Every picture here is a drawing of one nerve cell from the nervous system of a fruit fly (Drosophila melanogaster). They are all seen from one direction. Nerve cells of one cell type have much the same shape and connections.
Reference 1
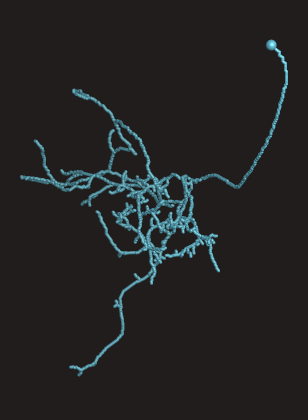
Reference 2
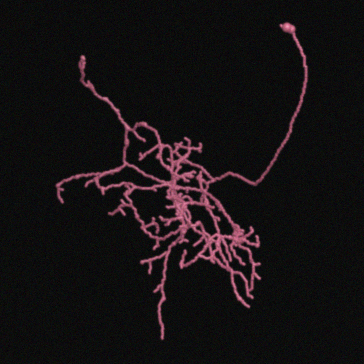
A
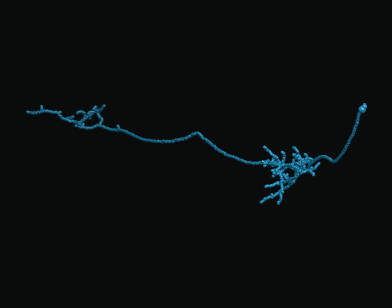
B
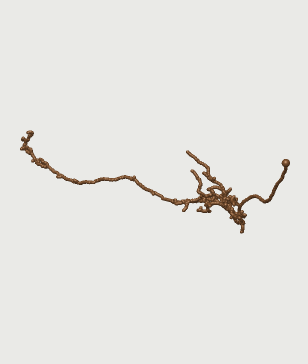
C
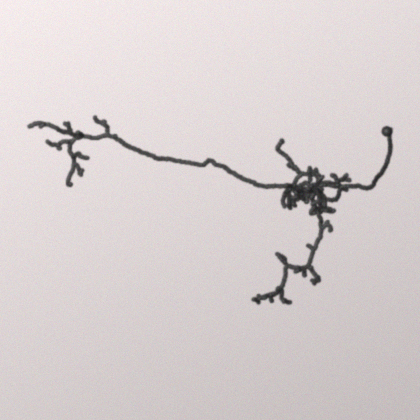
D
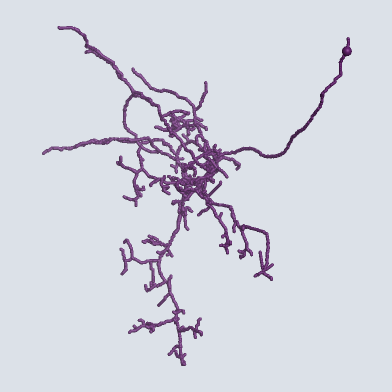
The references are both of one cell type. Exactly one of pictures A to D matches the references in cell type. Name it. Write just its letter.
D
